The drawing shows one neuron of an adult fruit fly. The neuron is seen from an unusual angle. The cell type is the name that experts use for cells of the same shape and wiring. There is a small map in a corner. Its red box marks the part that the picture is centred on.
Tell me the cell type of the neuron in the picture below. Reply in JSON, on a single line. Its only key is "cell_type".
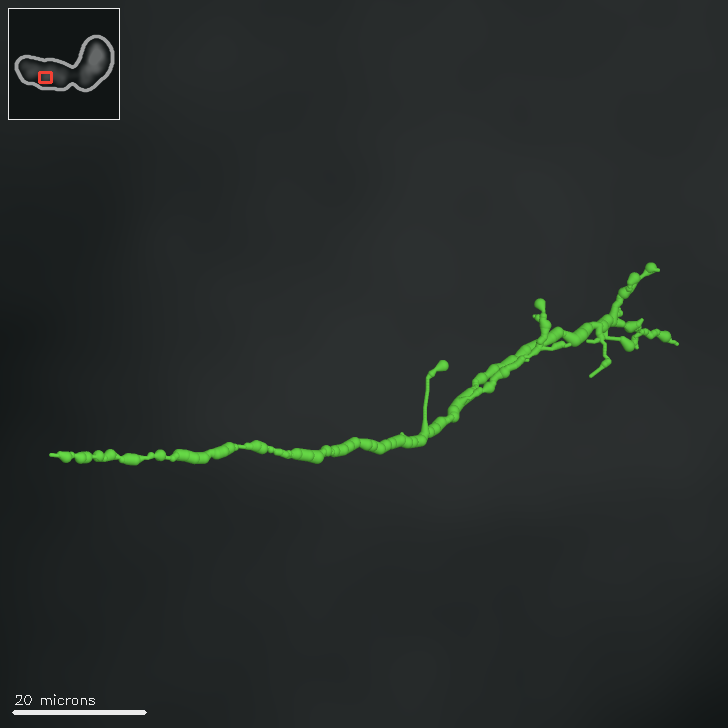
{"cell_type": "SNpp43"}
